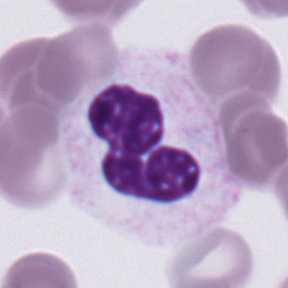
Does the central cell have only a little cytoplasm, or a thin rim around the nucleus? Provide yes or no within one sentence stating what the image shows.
No, in this cell the cytoplasm is abundant.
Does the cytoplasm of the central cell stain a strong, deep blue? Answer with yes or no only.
No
